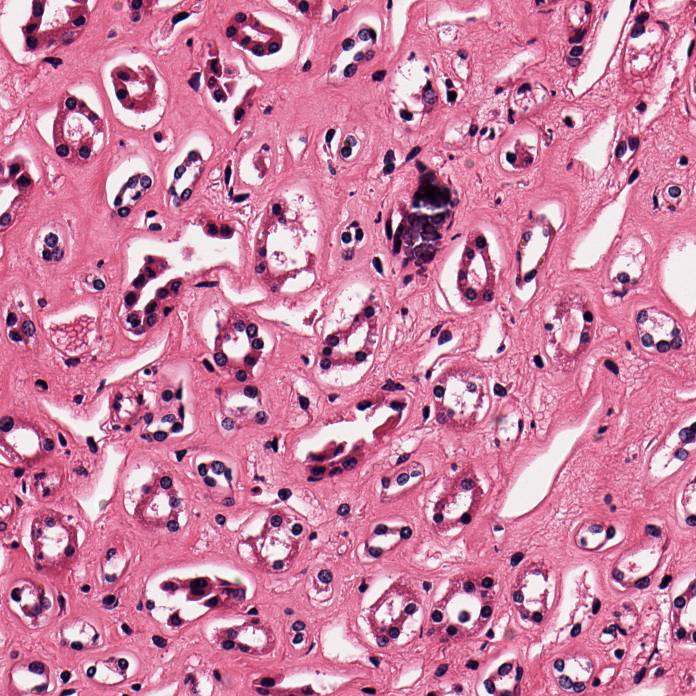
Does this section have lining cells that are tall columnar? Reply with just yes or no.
No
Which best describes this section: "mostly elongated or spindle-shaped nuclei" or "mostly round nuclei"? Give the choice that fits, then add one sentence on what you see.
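Mostly round nuclei. Each tubular unit is lined by a single layer of cuboidal to flattened cells with round dark nuclei.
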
